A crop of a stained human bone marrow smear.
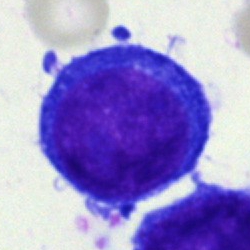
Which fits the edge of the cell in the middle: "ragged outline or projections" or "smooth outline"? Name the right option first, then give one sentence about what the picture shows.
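Ragged outline or projections. Small rounded blebs stick out from the top and upper left of the cell surface.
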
